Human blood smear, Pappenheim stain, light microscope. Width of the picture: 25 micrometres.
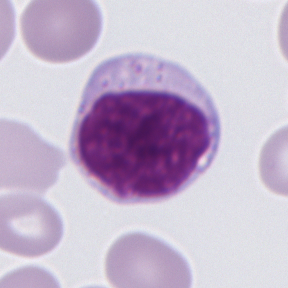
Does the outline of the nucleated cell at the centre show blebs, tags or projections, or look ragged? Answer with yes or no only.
No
